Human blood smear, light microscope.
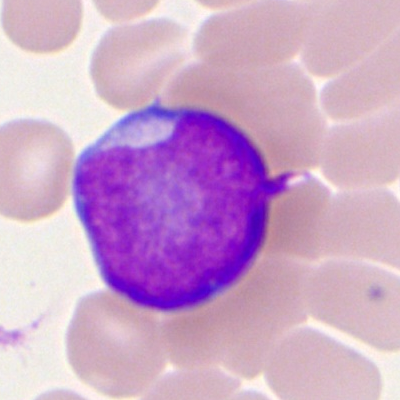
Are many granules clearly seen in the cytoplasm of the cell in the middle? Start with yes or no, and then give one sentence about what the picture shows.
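No. No granules are visible in the cytoplasm.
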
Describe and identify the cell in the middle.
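Look at how the nucleus takes up nearly the whole cell. Chromatin's finely stippled and even, no coarse clumps anywhere. There's a paler crescent of cytoplasm at the upper left, and a small pointed projection poking out from the right edge. That's a myeloblast.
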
